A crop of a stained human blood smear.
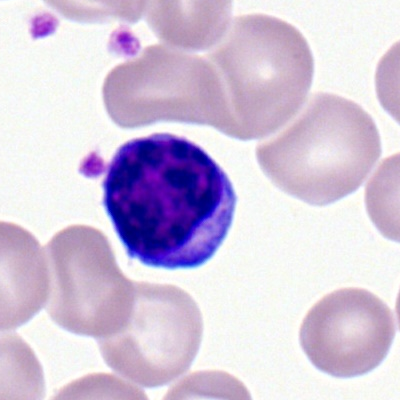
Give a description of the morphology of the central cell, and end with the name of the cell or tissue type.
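Looking at this cell, its outline seems roughly round. The nucleus takes up most of it. Its chromatin looks dark purple and coarsely clumped. I can't make out any nucleolus in the nucleus. This is a lymphocyte.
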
